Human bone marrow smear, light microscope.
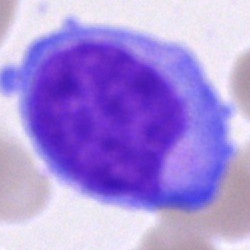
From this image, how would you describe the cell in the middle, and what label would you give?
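The cell in the middle has an oval outline. Its cytoplasm is deep blue, with no granules visible. Small rounded blebs project from the cell edge, most clearly on the left. It is a blast.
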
